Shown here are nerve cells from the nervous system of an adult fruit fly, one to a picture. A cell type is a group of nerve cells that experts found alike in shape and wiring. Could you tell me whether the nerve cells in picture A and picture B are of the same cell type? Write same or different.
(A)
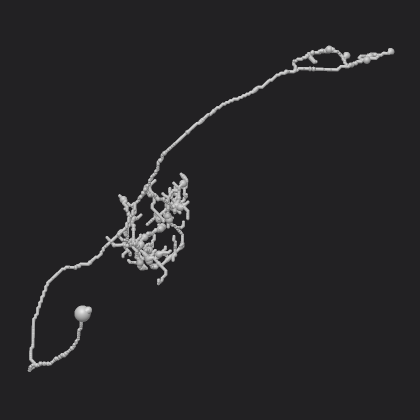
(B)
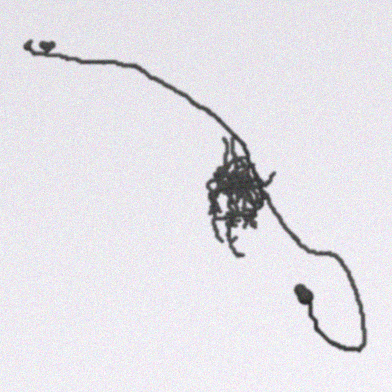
same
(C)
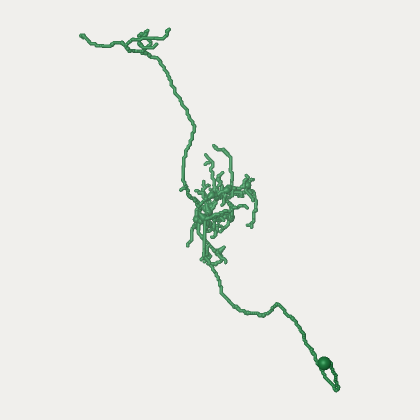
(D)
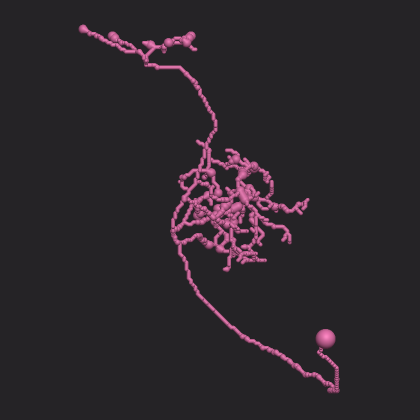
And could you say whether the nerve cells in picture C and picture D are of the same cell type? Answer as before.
same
